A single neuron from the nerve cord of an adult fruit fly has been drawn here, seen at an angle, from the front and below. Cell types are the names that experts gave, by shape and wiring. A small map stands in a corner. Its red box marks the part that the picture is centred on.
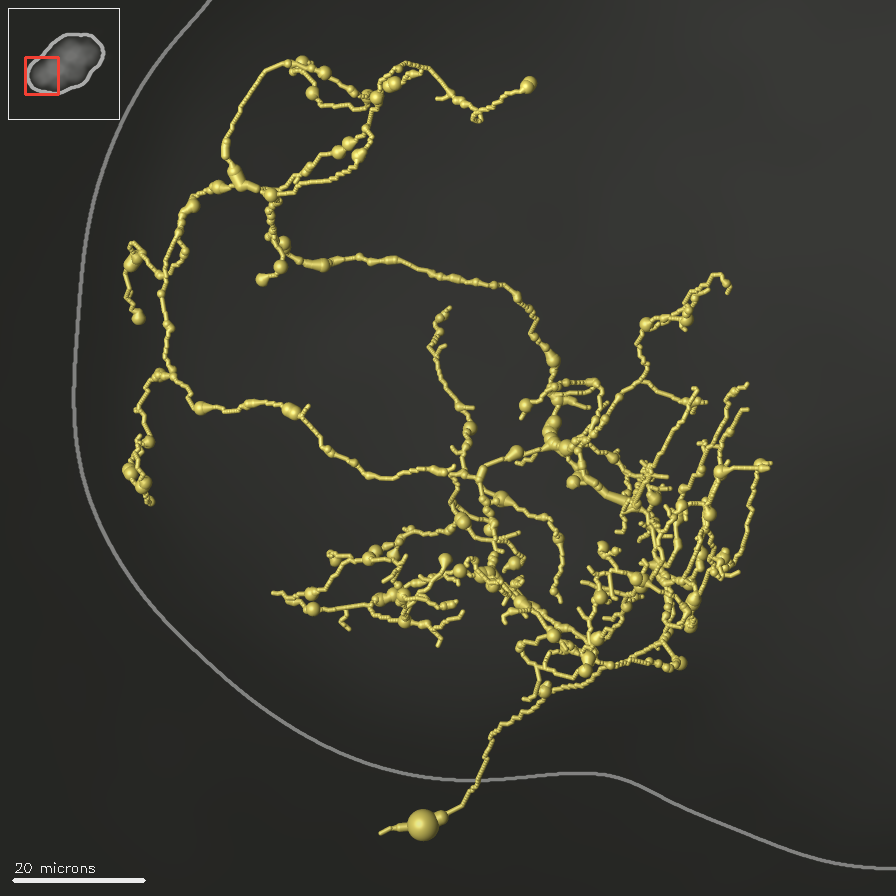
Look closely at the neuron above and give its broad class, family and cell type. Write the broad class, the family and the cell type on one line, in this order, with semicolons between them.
nerve-cord intrinsic neuron; hemilineage 04B; IN04B078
